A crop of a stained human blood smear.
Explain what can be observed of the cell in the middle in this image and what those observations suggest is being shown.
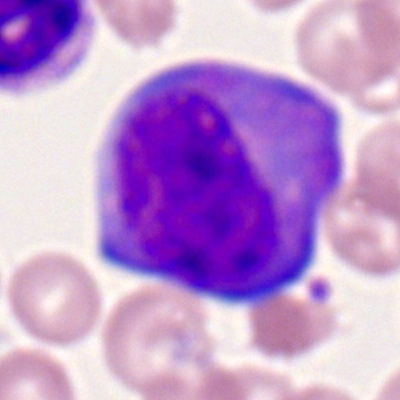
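The cell has a smooth outline with no surface projections. Its nucleus lies toward the left, so the band of cytoplasm on the right is wider. The cytoplasm is blue, and a deeper blue along the lower edge of the cell. The cell is a myeloblast.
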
